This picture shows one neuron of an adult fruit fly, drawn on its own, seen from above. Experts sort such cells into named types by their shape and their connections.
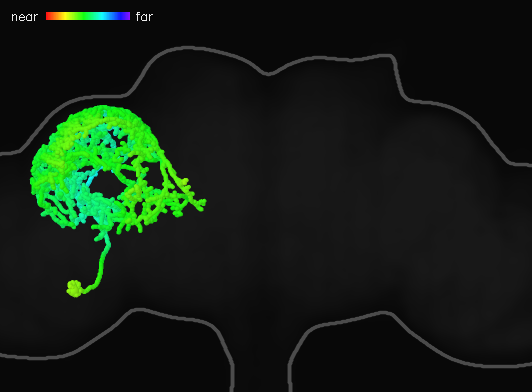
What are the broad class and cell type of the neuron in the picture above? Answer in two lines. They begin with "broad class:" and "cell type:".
broad class: central-brain intrinsic neuron
cell type: AVLP539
